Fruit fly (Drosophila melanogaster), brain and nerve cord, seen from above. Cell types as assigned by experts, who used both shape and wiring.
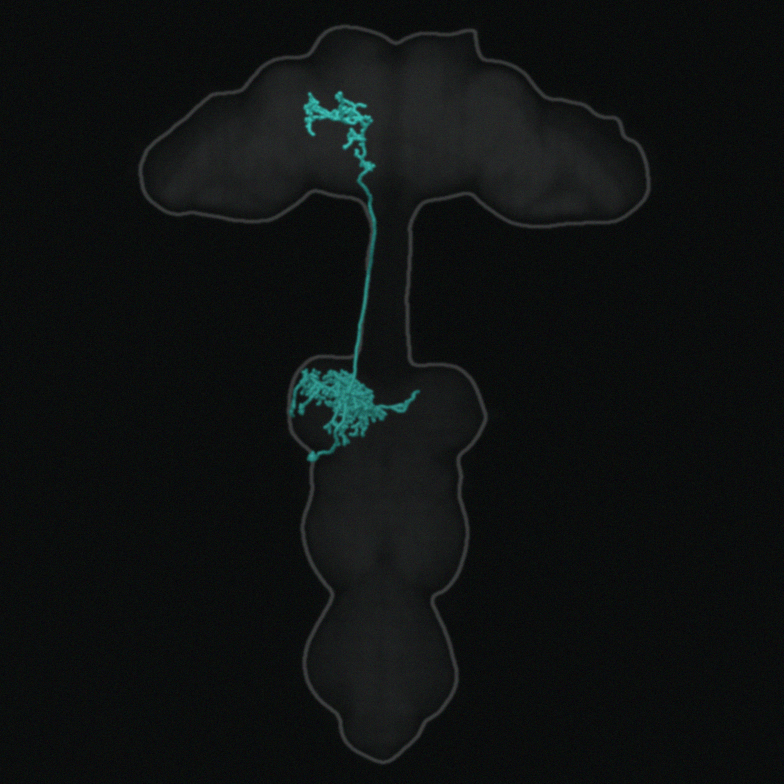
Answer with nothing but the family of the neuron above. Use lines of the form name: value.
family: hemilineage 03A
